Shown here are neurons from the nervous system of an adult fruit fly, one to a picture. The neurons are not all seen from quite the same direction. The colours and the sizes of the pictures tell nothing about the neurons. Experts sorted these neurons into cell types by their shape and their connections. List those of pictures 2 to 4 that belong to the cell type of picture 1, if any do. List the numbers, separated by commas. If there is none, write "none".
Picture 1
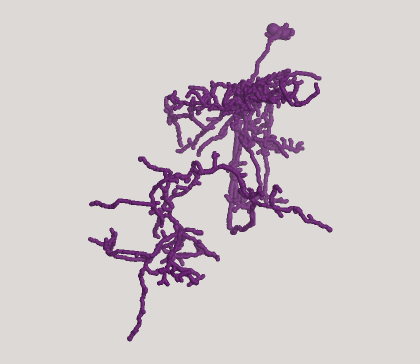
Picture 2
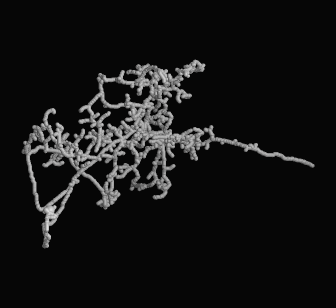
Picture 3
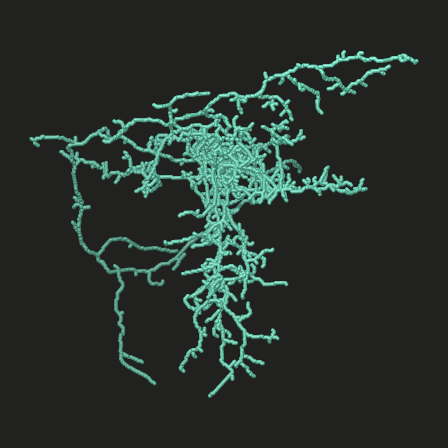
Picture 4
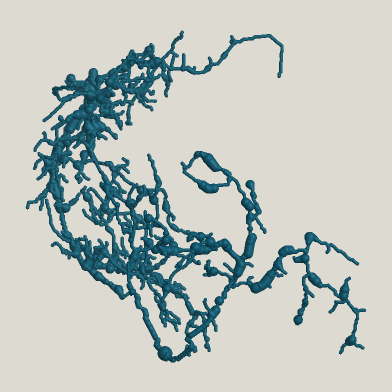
3, 4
